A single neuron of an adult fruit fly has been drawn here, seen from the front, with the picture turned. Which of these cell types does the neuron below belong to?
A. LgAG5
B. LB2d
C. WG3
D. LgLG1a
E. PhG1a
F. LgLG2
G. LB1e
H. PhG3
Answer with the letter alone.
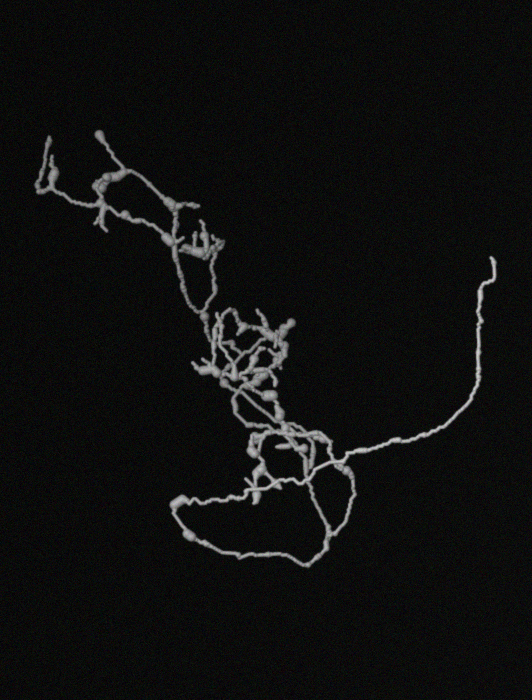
H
